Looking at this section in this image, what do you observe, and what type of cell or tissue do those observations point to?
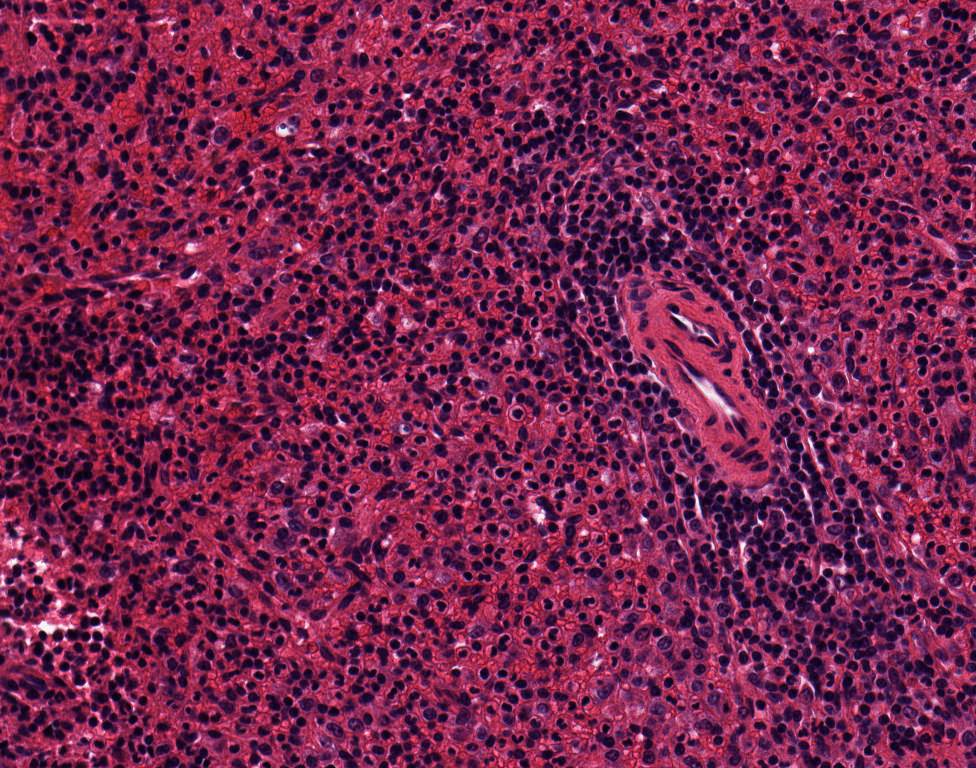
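A solid sheet of densely packed cells fills the field, with no glands, epithelium or fat. A vessel is cuffed by closely packed small lymphocytes with round dark nuclei, a band extending toward the lower right. Among them lie larger cells with paler oval nuclei and more visible cytoplasm. Dark nuclei crowd tighter around the vessel than in red-rich areas at upper left and right. This is spleen.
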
